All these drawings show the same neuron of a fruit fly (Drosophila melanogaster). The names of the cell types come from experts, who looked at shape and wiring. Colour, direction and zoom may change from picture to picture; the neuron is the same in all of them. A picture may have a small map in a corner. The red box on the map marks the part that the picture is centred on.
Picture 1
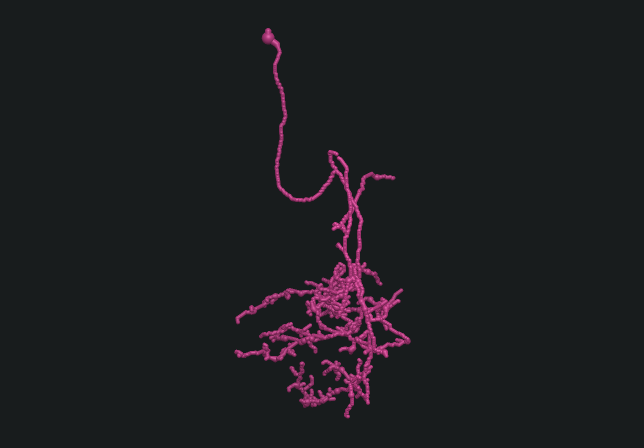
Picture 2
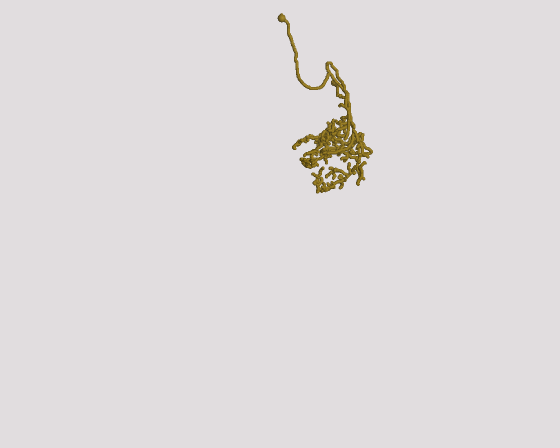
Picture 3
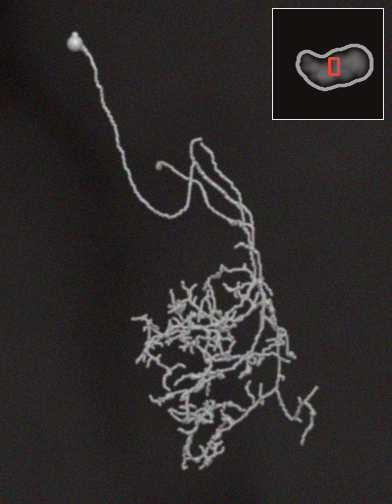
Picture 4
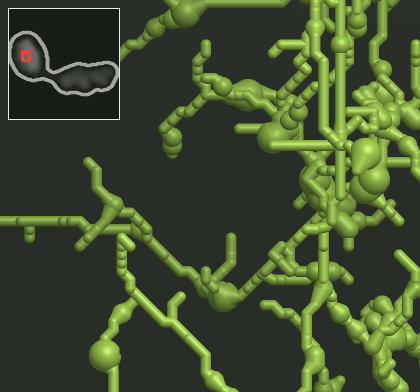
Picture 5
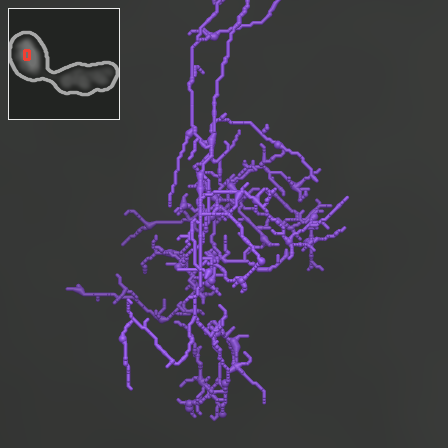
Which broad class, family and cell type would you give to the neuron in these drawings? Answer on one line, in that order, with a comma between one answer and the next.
central-brain intrinsic neuron, hemilineage LHl1, AVLP004_b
